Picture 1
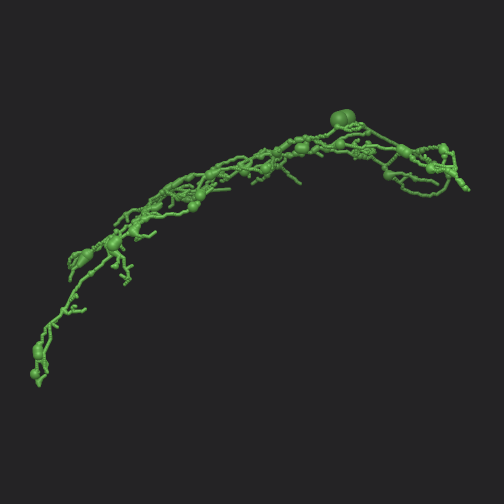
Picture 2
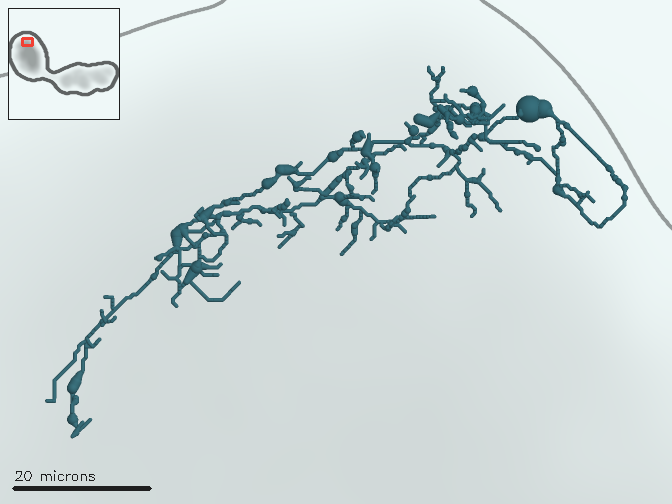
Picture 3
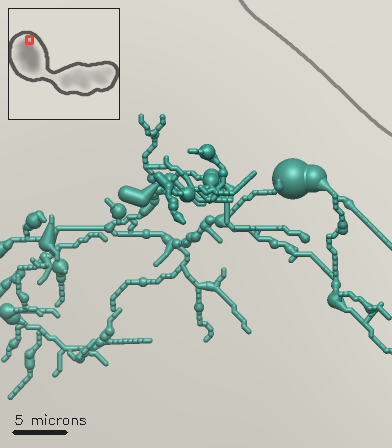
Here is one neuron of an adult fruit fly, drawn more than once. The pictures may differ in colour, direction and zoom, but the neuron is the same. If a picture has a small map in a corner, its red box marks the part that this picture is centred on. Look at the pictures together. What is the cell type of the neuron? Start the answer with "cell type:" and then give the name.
cell type: CB1154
